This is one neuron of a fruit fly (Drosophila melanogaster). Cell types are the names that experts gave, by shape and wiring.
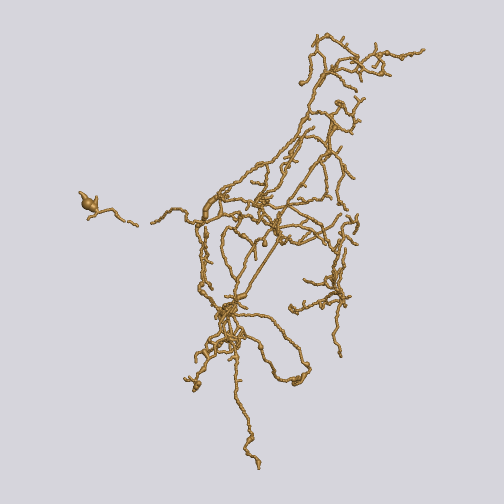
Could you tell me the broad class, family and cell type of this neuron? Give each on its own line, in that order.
central-brain intrinsic neuron
hemilineage PSp3
CB2896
